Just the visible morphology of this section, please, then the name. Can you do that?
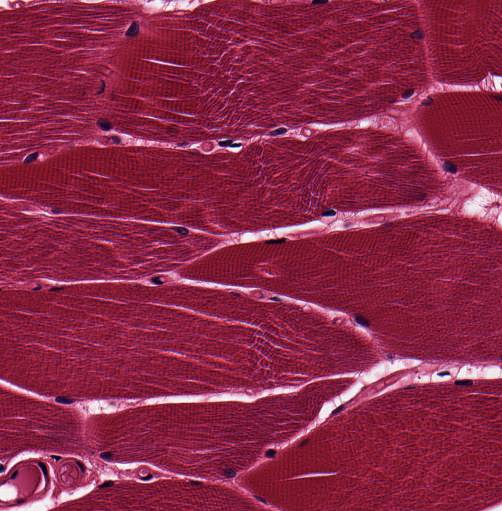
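Long fibres fill the field side by side, running roughly left to right. Eosin stains their cytoplasm a deep, even pink-red. Small, dark, flattened nuclei sit at the fibre edges. Only thin strands of pale, cell-poor connective tissue separate them. So this is skeletal muscle.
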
